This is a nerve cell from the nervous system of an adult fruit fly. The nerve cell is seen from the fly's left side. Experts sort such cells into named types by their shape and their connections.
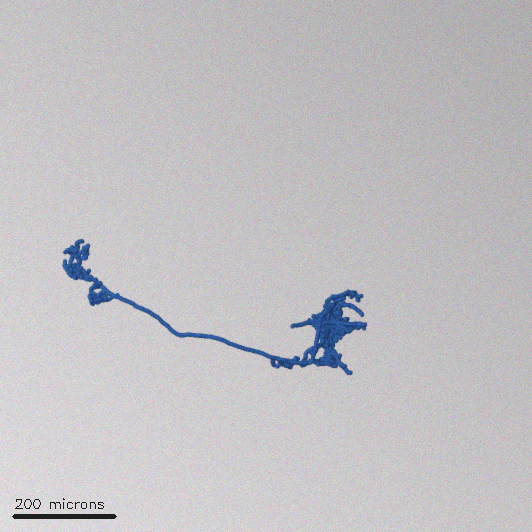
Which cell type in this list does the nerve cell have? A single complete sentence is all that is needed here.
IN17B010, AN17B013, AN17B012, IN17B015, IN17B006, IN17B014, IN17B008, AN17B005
The cell type AN17B005 includes this nerve cell.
